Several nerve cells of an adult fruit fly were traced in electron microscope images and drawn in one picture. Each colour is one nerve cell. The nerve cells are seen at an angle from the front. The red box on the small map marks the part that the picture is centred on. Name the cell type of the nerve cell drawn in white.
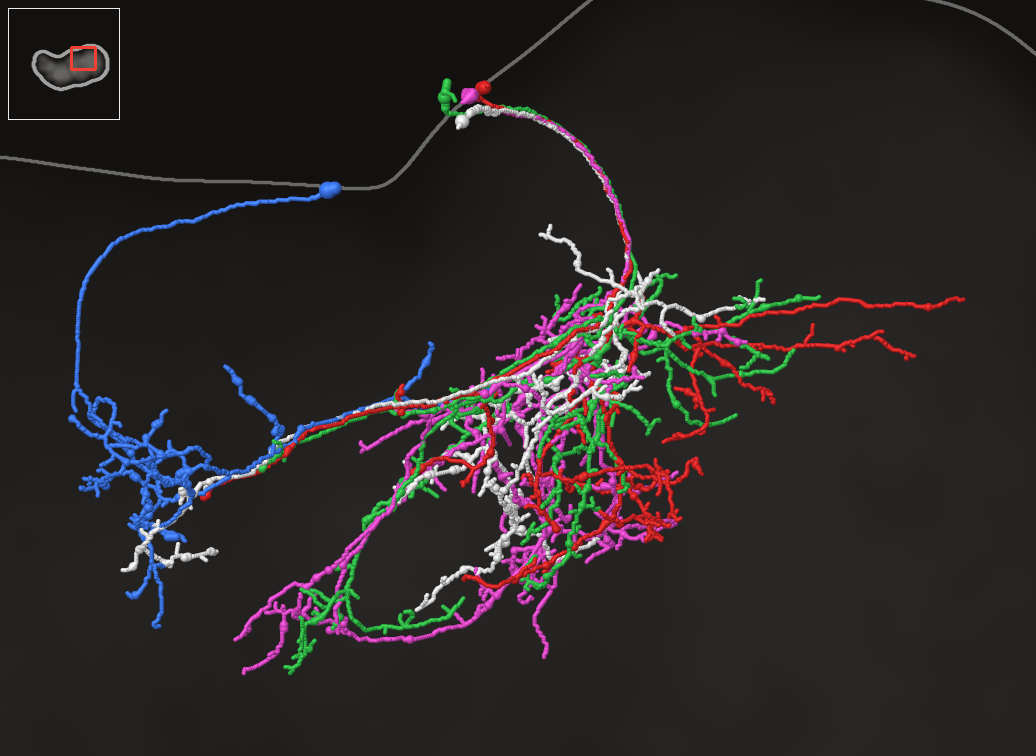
CL186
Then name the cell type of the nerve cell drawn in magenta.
CL184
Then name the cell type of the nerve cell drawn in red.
CL191_a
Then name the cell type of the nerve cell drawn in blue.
CB1823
